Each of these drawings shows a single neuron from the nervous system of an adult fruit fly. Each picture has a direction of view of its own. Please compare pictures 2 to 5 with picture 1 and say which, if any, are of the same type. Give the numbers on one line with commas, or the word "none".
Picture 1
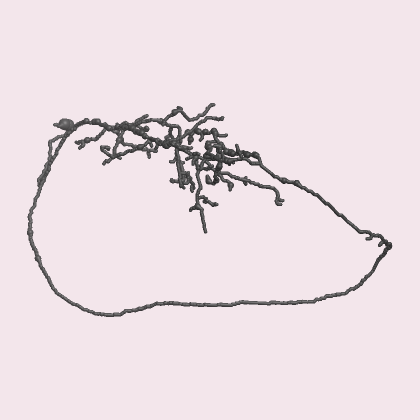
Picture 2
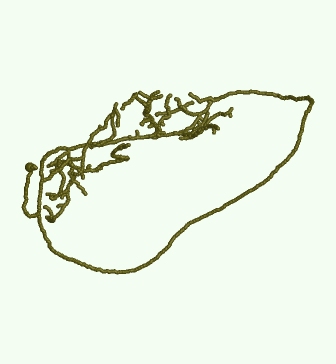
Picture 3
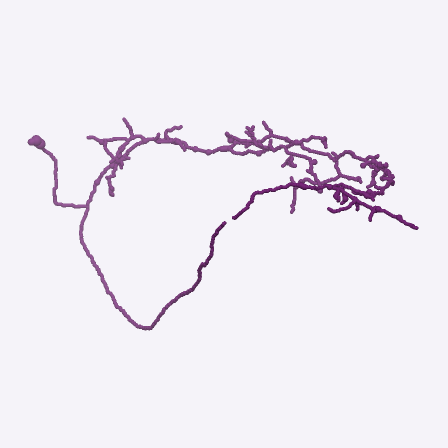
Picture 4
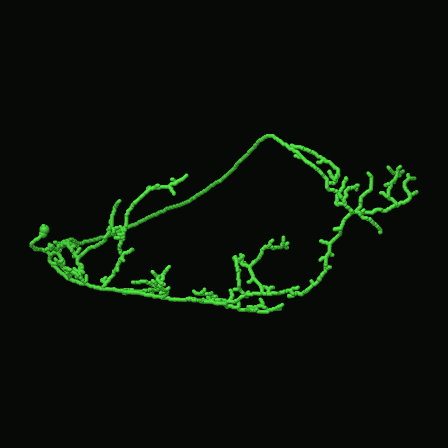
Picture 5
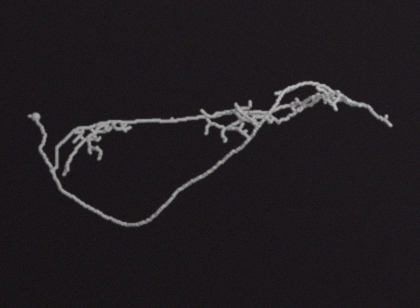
2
